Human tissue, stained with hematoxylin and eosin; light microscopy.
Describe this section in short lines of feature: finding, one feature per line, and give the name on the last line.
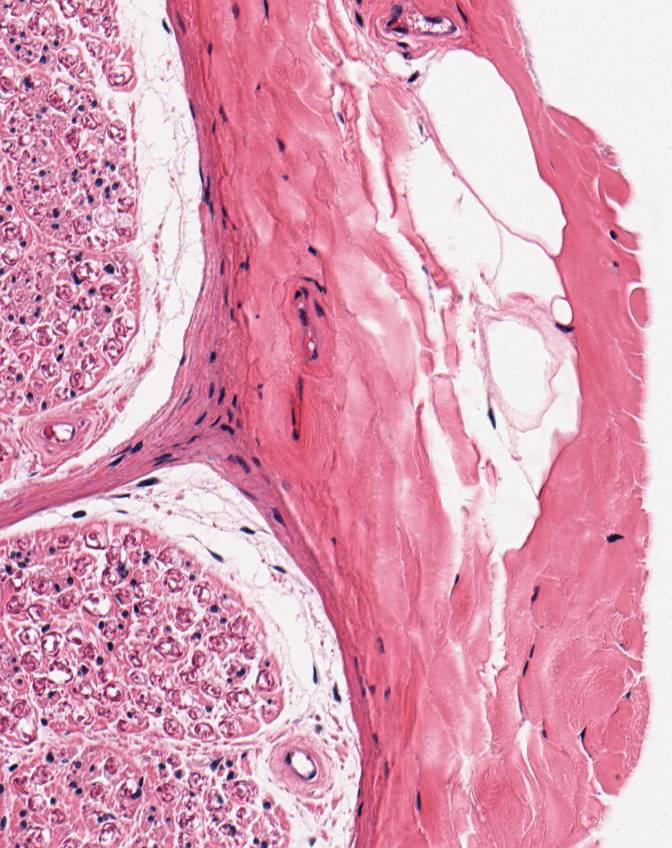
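Fascicles: two, rounded, cross-sectioned, stacked at left edge
Fibres: small round myelinated profiles, central axon in pale ring
Fascicle nuclei: small, dark, between fibres
Collagen band: dense; nuclei sparse, dark, elongated
Tissue: tibial nerve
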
